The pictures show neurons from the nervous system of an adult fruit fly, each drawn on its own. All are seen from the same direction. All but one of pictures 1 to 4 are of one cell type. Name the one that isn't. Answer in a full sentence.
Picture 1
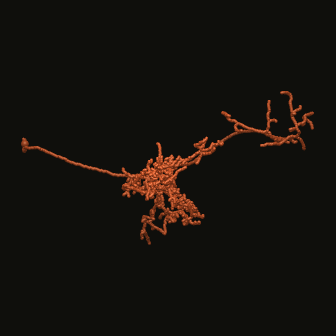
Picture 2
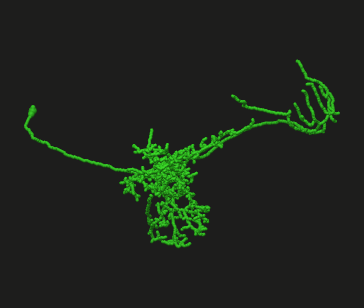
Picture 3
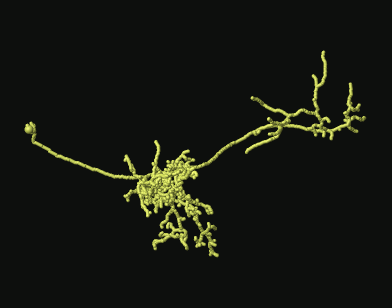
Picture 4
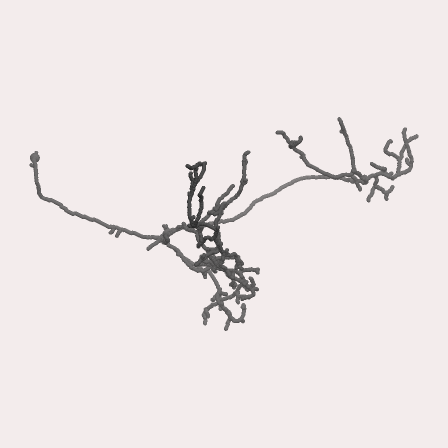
The neuron in picture 4 is of another cell type than the rest.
